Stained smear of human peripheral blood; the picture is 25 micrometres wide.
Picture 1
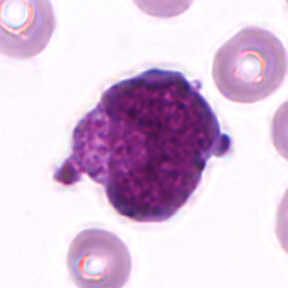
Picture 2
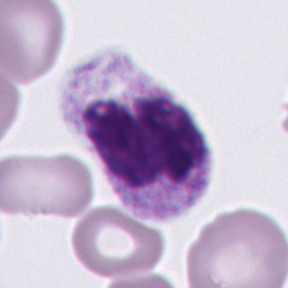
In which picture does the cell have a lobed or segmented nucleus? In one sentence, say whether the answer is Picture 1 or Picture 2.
The cell of picture 2 has its nucleus split into distinct segments.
